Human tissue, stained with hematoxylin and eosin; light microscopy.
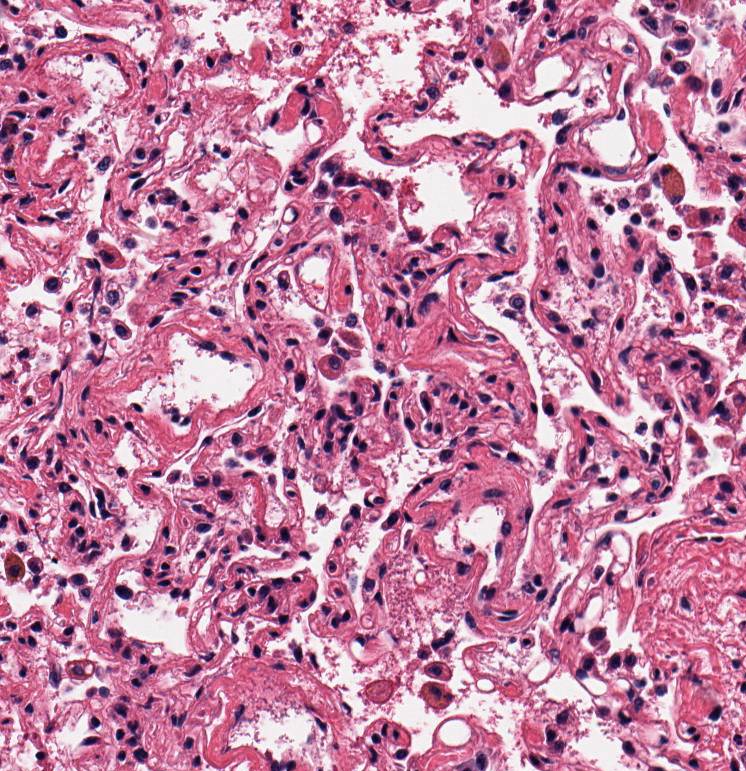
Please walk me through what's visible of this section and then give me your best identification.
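Branching tissue septa form a meshwork outlining irregular open spaces across the whole field. The widened septa contain scattered spindle-shaped dark nuclei. Pale pink, flocculent, granular material occupies several of the spaces. Fat cells are absent. The tissue is lung.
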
